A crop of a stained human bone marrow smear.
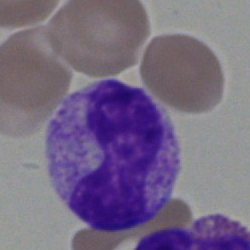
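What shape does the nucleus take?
A curved, indented band running from the top of the cell to the bottom.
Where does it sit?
Toward the right, so the cytoplasm is widest on the left.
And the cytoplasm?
Fairly plentiful and pale lilac, with fine purple granules scattered all through it.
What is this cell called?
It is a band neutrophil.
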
